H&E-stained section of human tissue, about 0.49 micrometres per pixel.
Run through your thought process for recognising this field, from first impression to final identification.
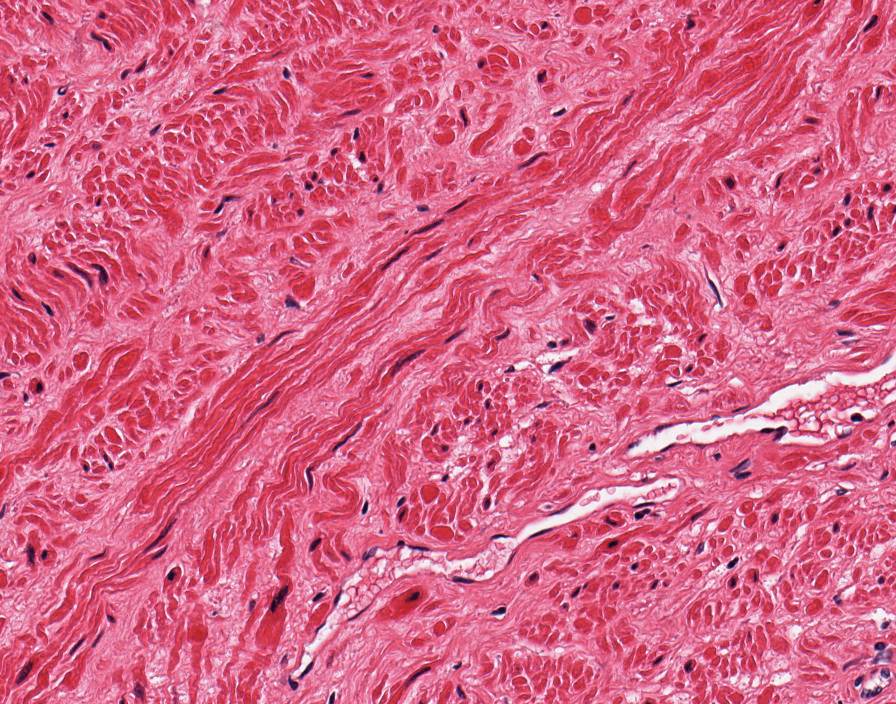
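Pictured: fibromuscular stroma. Bundles of smooth muscle interlace across it in many directions, and one band, cut along its fibres, crosses the centre diagonally from lower left to upper right. The muscle cytoplasm stains deep red with eosin. No epithelium or glands appear anywhere.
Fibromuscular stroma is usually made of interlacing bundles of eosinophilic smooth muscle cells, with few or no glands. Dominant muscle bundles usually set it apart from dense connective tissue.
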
